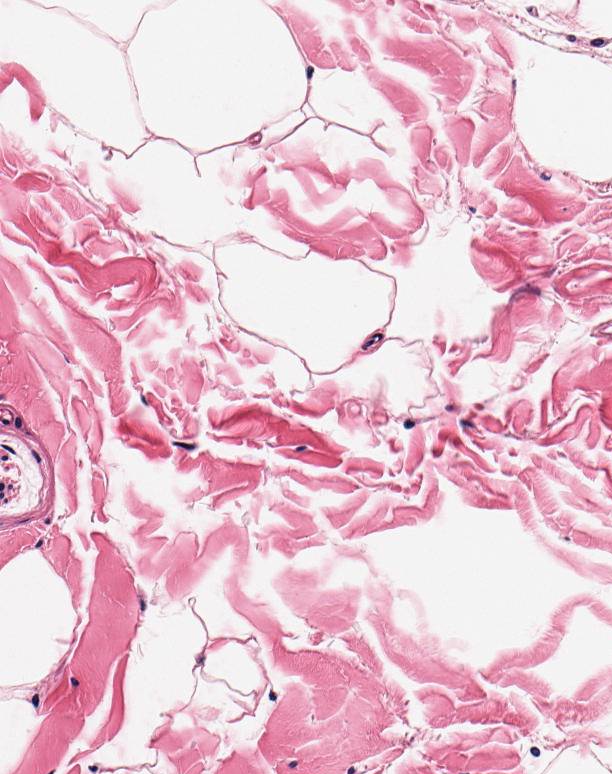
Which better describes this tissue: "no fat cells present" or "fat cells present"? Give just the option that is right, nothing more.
Fat cells present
